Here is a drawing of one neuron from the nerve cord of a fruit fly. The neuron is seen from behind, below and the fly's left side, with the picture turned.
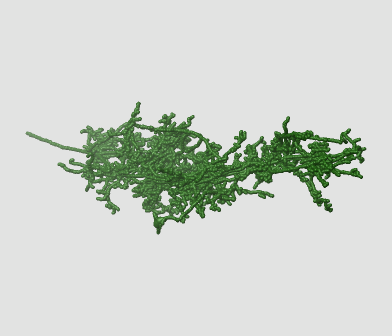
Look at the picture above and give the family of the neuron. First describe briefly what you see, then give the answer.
The picture shows dozens of branch ends. As drawn here it is more than twice as wide as it is tall. It is an ascending neuron. Its family is hemilineage 05B.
